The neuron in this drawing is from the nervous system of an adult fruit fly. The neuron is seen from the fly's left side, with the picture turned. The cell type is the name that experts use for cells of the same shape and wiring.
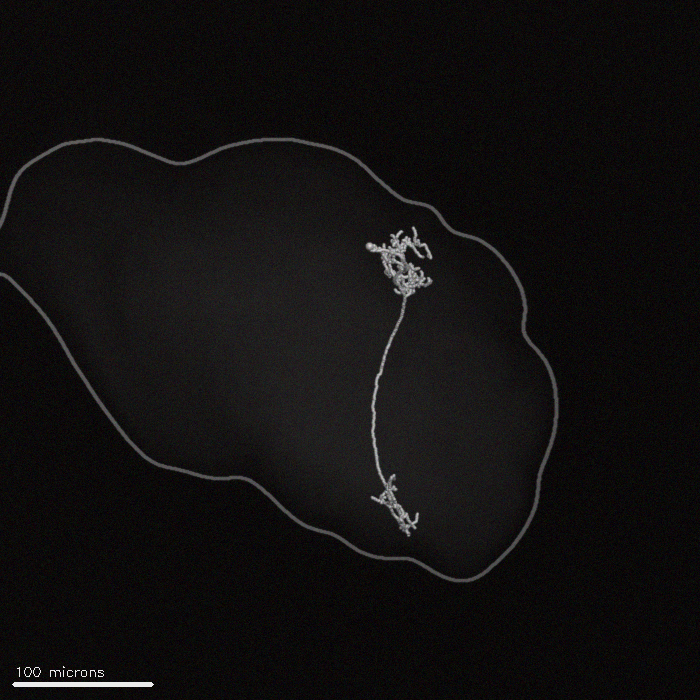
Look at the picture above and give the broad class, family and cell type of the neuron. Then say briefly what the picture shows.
This is a central-brain intrinsic neuron. The family is hemilineage ALlv1. Its cell type is VP1m+VP2_lvPN2. From top to bottom in the picture it spans about 200 microns. In this view it is more than twice as tall as it is wide.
